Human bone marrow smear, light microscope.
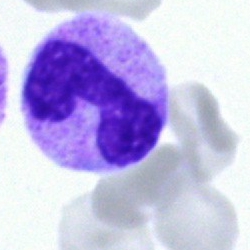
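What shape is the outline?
Round, with a smooth edge, enclosing plentiful pale lilac cytoplasm.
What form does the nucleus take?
A single curved band, not split into separate lobes joined by threads.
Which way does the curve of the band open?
Toward the bottom of the cell.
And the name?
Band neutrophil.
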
